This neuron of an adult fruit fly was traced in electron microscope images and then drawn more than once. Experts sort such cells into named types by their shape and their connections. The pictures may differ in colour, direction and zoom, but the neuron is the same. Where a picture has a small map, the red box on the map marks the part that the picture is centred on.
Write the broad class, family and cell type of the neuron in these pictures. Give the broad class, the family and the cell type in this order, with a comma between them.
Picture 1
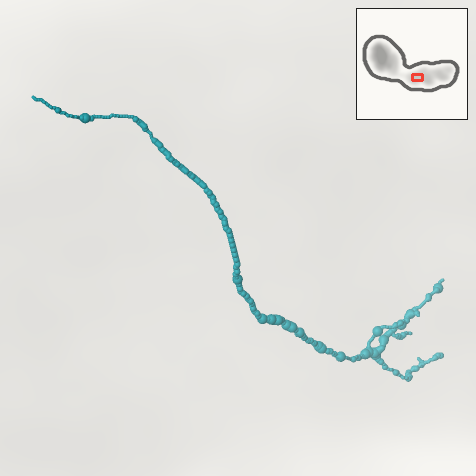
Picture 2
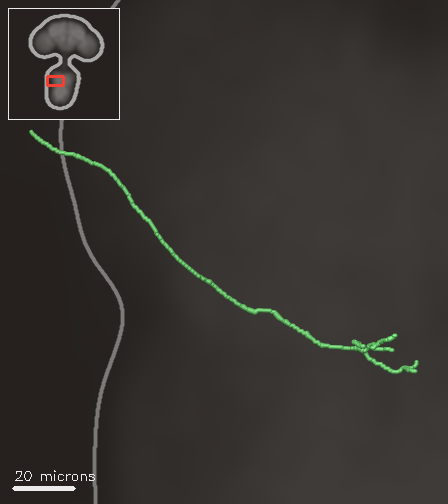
sensory neuron entering the nerve cord, class gustatory, WG1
